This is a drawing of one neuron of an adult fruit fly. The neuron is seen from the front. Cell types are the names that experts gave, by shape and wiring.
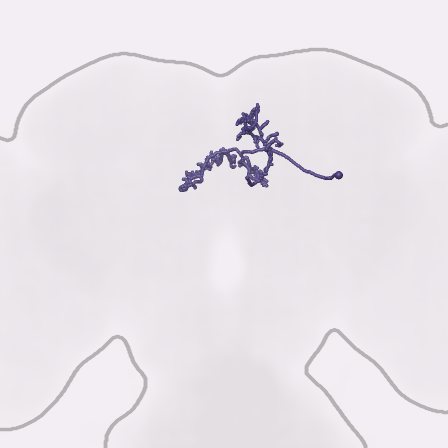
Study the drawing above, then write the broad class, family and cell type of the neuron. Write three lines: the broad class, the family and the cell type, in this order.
central-brain intrinsic neuron
hemilineage AOTUv4_ventral
FB4Q_b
